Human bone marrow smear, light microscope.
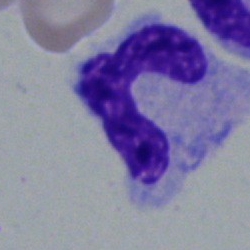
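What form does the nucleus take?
One unsegmented band, bent into an S-like curve.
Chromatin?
Dense, deep purple, coarsely clumped.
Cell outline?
Irregular and angular rather than round.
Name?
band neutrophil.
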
